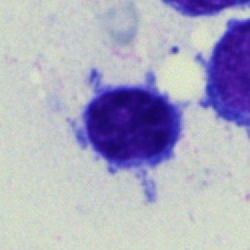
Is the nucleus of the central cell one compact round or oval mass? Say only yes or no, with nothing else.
Yes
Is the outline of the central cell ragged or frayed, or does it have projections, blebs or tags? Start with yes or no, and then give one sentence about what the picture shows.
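Yes. Several short irregular projections stick out from the cell surface on different sides.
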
